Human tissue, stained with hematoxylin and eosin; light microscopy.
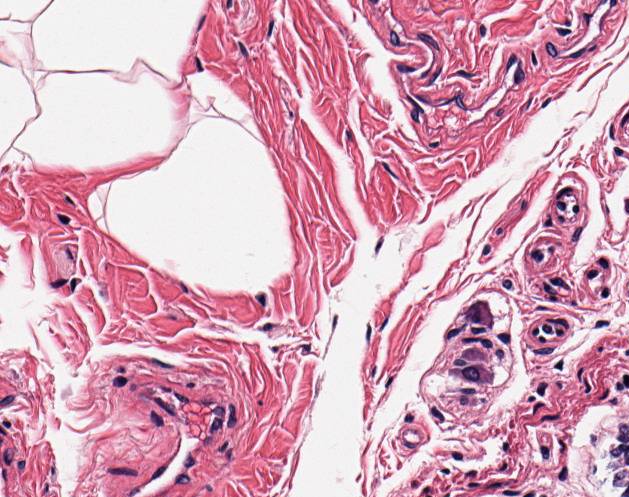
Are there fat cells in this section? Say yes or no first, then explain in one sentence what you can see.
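Yes. Large empty fat cell spaces with thin pink walls lie in the upper left of the field.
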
